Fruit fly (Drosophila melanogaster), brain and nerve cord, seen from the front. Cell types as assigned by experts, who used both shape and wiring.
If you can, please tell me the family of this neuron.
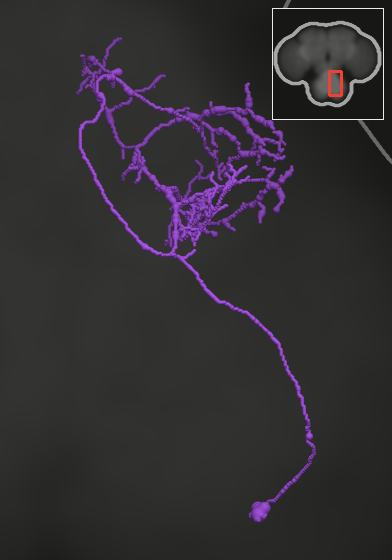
hemilineage 12A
